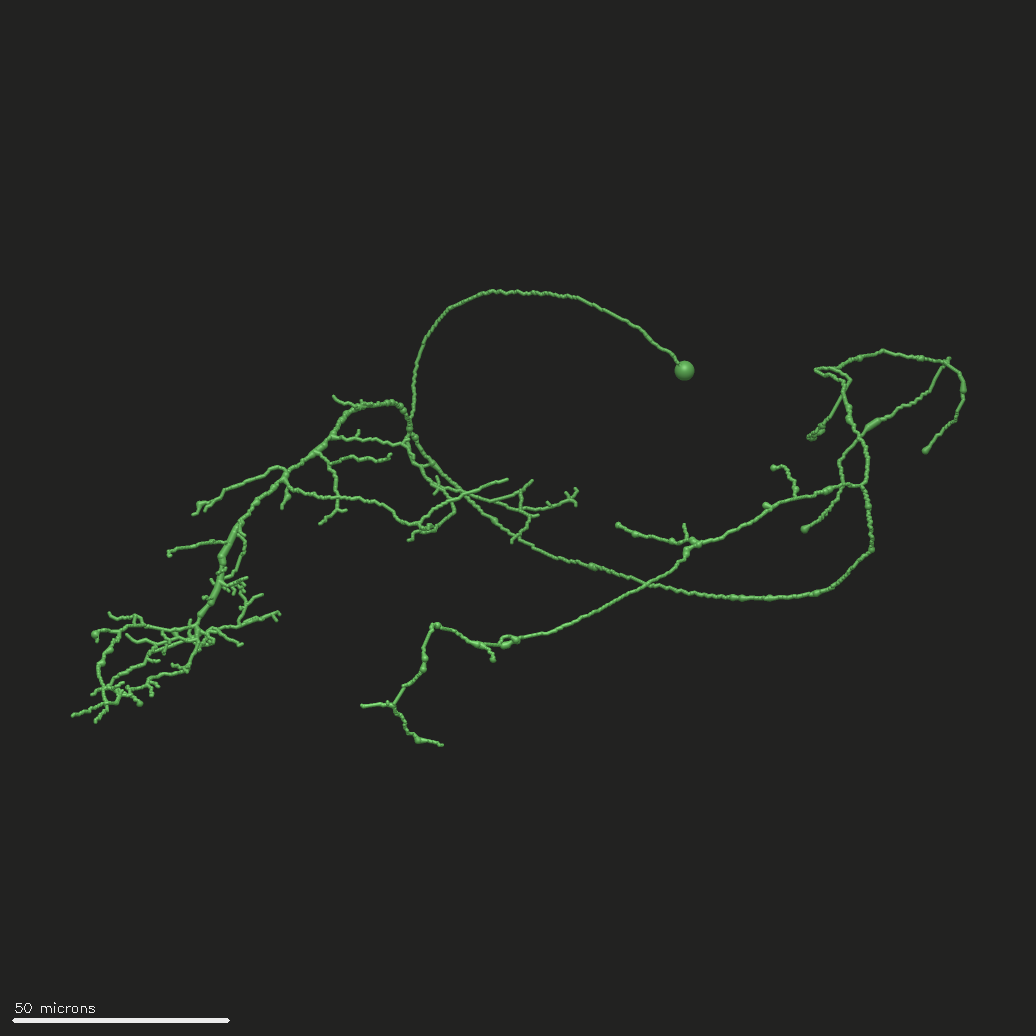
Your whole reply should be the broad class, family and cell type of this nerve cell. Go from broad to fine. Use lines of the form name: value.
broad class: nerve-cord intrinsic neuron
family: hemilineage 19B
cell type: IN19B071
